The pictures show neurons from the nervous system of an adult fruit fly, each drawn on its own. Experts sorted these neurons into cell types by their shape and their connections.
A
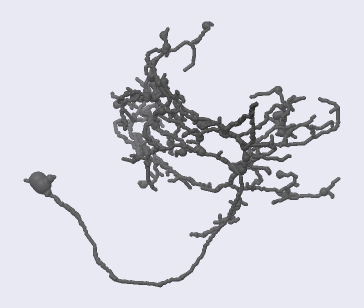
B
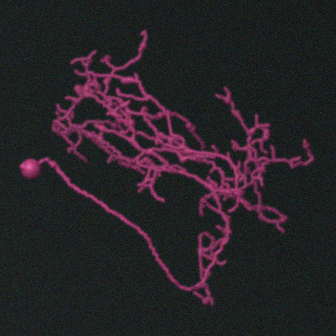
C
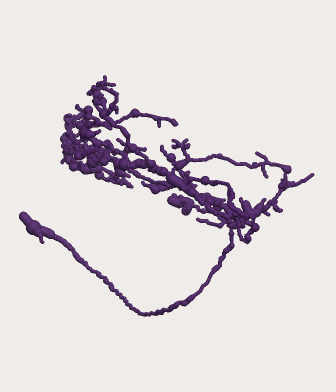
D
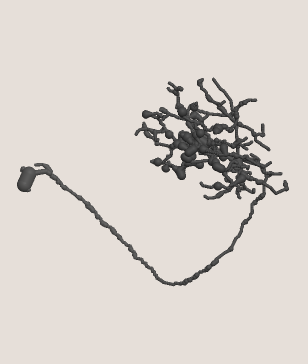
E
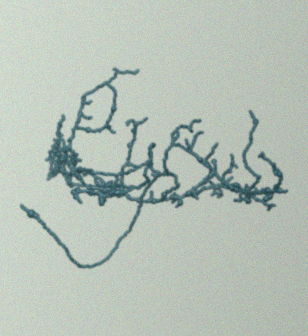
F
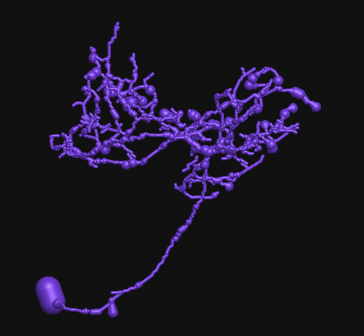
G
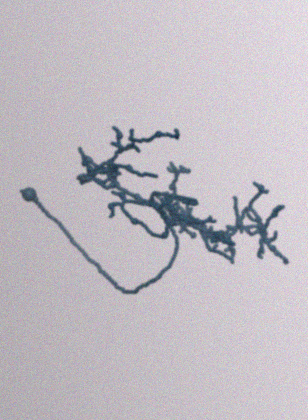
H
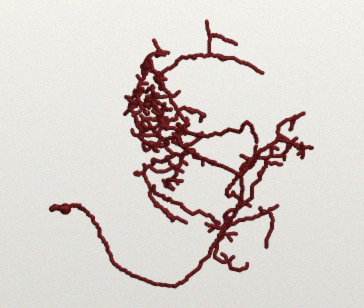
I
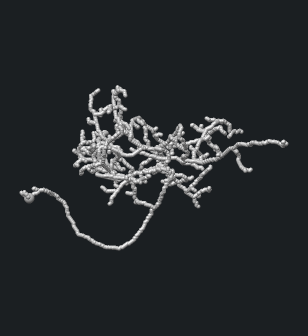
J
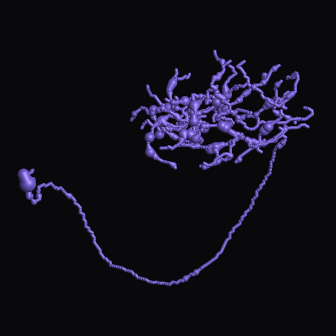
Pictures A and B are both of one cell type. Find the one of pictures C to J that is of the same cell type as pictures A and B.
H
